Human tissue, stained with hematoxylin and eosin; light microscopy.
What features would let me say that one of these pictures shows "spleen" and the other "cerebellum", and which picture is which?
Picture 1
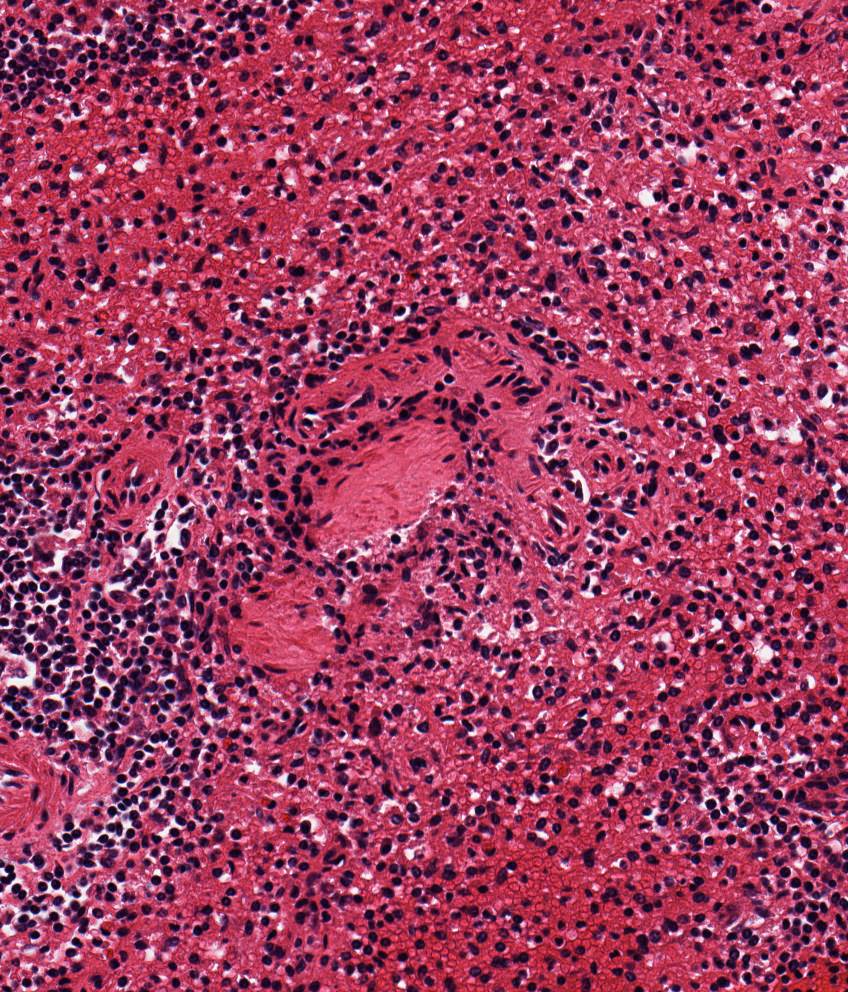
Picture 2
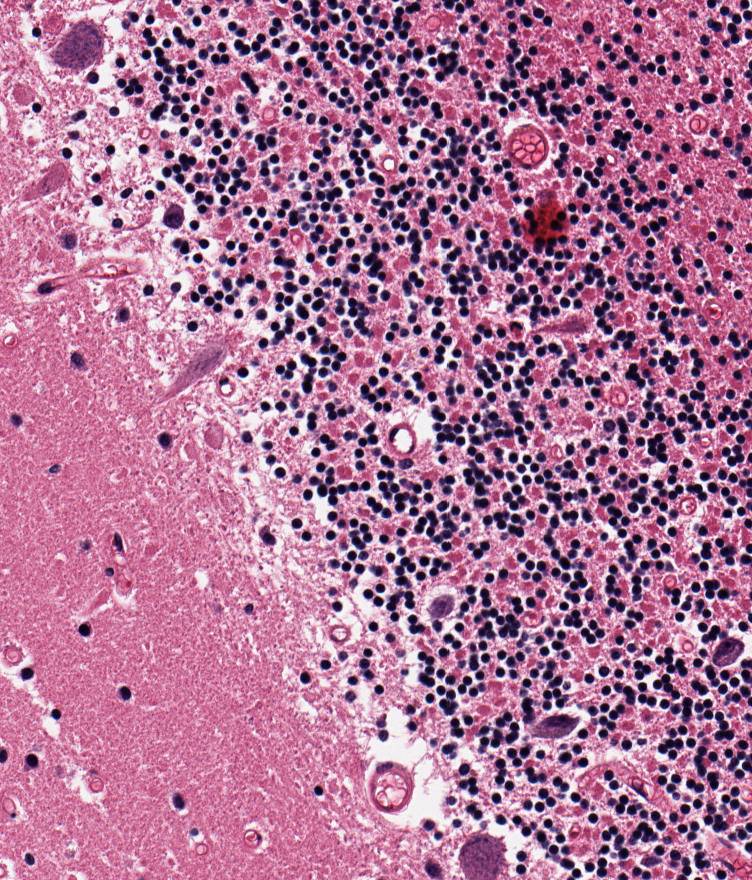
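To sort them: picture 1 is spleen and picture 2 is cerebellum. First, the dense cells: picture 1 has a sheet of small lymphocytes at the lower left, with round, dark nuclei and scant cytoplasm; in picture 2 a densely cellular zone fills the right and upper field, crowded with small, round, uniformly dark-staining nuclei and scant visible cytoplasm. Second, the pink areas: near the centre of picture 1 lie two rounded masses of homogeneous pink material, the upper larger, wrapped in concentric layers of elongated spindle-shaped nuclei; the lower left of picture 2 is a pale, finely fibrillary pink neuropil with only a few scattered small nuclei. Third, picture 2 has a single bright red granular clump in the upper centre of its cellular zone. Last, picture 1 has no epithelium or glands anywhere.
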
